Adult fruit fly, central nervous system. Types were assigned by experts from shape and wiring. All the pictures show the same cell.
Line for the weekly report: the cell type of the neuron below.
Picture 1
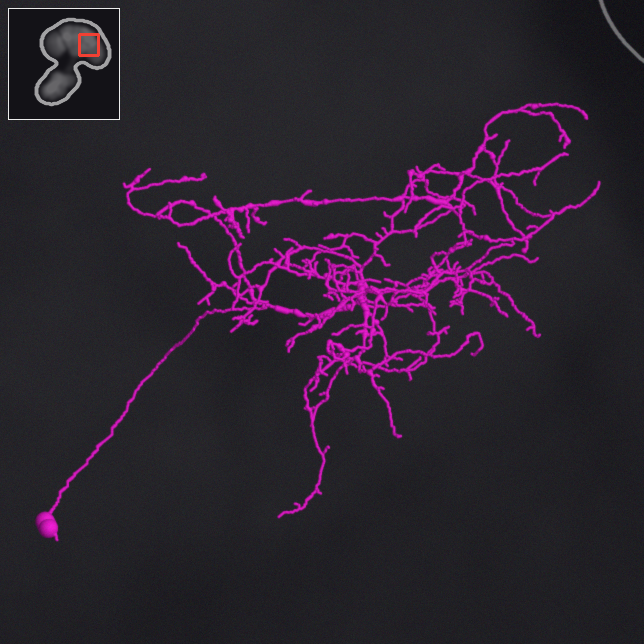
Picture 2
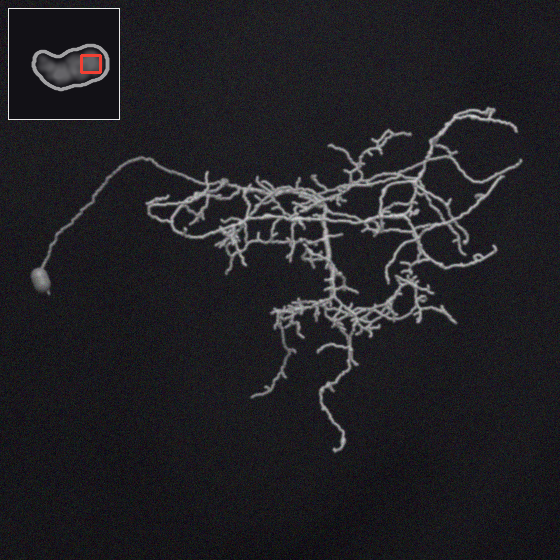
CB1717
